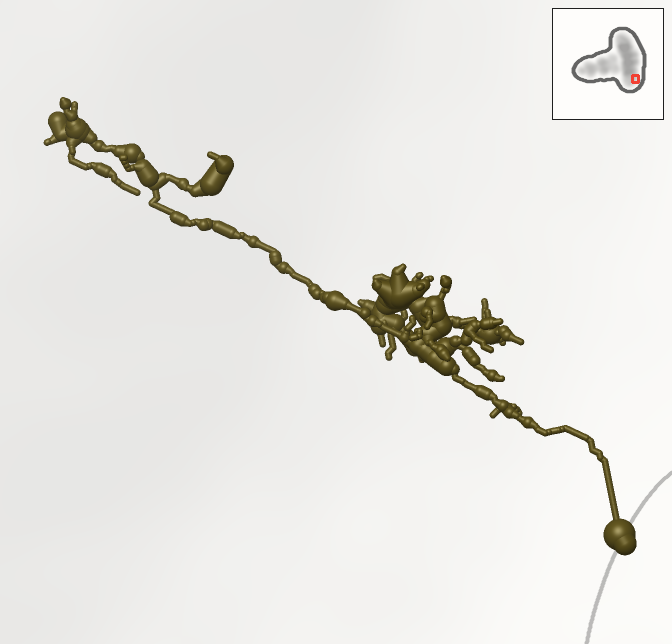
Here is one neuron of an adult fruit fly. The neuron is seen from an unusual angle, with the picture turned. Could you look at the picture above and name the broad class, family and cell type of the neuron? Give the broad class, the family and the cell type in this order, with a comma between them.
optic-lobe intrinsic neuron, Mi, Mi9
